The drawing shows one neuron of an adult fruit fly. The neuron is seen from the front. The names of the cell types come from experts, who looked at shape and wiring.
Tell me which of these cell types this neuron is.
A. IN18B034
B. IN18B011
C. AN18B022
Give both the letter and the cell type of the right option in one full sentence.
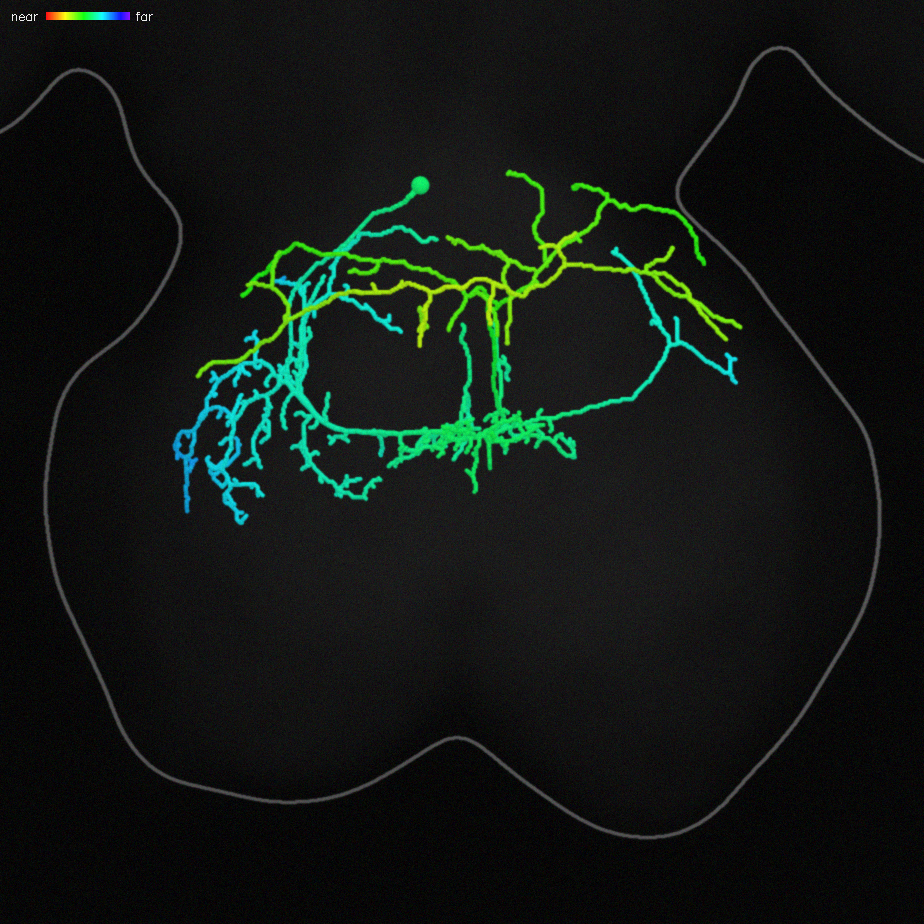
The cell identity of the neuron is IN18B034, given in option A.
